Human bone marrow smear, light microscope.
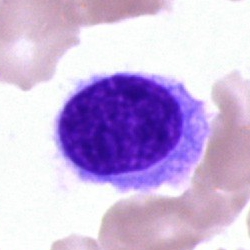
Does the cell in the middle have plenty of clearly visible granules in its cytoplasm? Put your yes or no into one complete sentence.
No, the cell shows no granules in its cytoplasm.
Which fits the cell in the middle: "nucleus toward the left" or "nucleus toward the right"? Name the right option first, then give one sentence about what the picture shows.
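Nucleus toward the left. The nucleus sits toward the left, leaving the widest band of cytoplasm on the right.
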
